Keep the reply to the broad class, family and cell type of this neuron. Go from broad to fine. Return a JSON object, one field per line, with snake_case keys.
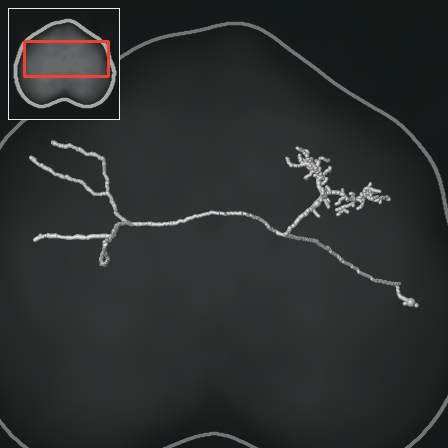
{
 "broad_class": "nerve-cord intrinsic neuron",
 "family": "hemilineage 08B",
 "cell_type": "IN08B076"
}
